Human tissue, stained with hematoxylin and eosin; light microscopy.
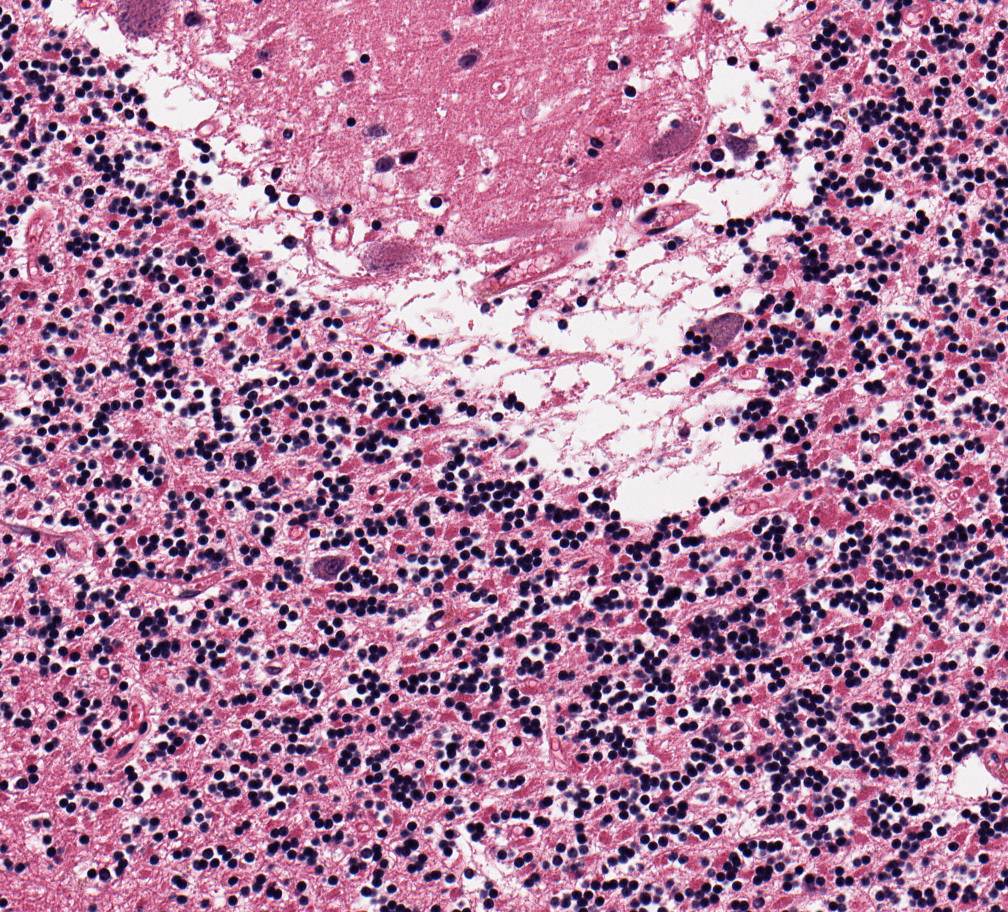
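Cerebellum, H&E. Small, tightly packed dark nuclei form a dense sheet across the lower two-thirds and both upper sides; they are round and deeply haematoxylin-stained, with barely any cytoplasm. The upper centre is pink and finely fibrillary, with only scattered nuclei. Just left of centre in the lower half, one large neuron sits among them.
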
